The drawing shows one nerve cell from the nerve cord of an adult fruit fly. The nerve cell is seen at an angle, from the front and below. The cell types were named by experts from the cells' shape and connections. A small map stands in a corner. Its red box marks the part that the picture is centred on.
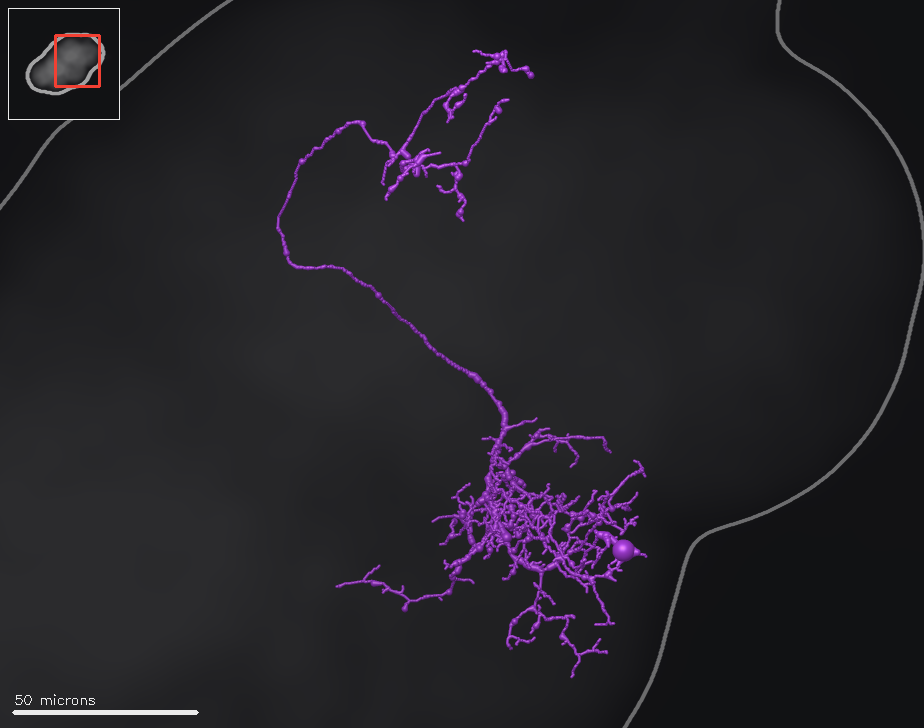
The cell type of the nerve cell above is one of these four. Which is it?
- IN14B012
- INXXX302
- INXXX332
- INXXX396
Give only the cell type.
IN14B012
